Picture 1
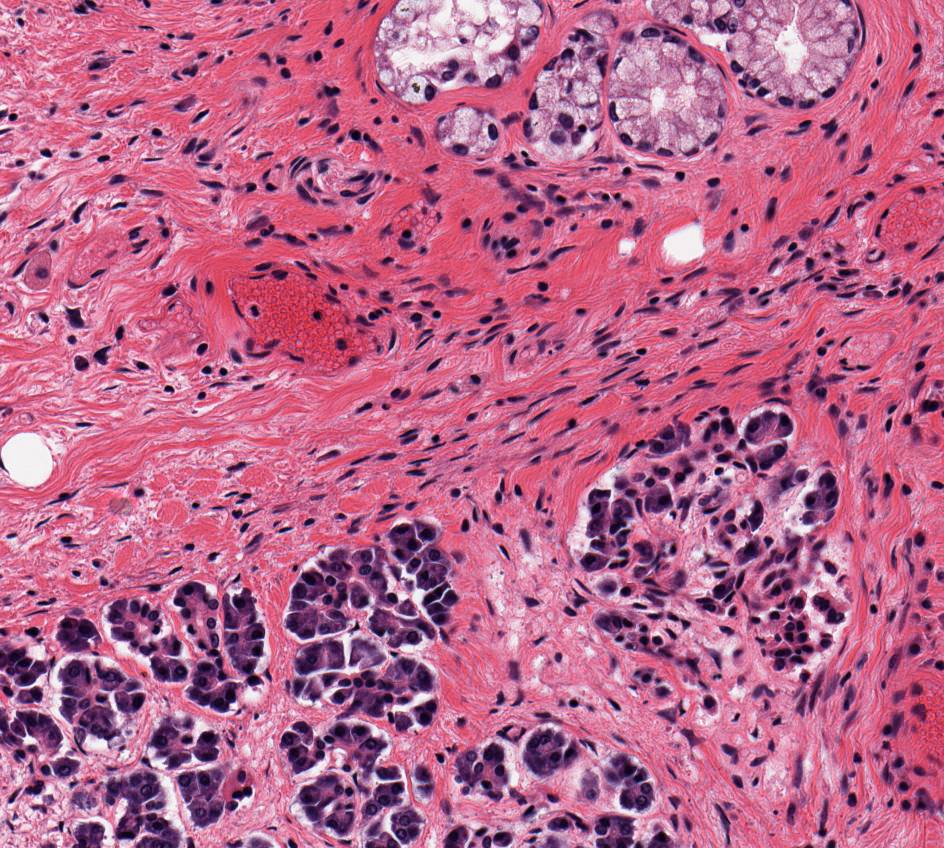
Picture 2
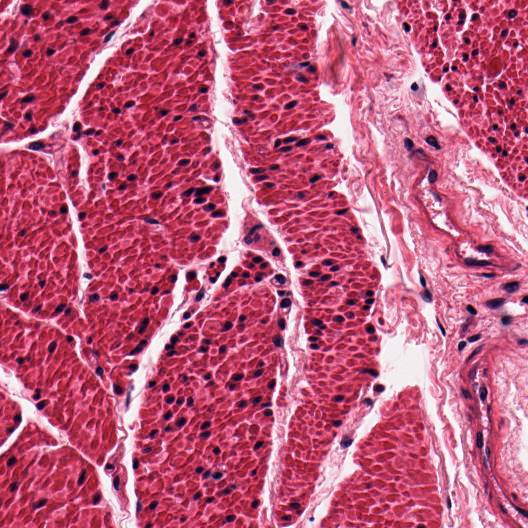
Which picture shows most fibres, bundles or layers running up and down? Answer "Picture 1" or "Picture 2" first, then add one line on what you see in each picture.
Picture 2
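Picture 1: The spindle-shaped stromal nuclei and collagen fibres in the middle band run mainly from left to right across the field.
Picture 2: Most of the field is densely eosinophilic muscle split into irregular fascicles by thin pale septa that run roughly from top to bottom.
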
